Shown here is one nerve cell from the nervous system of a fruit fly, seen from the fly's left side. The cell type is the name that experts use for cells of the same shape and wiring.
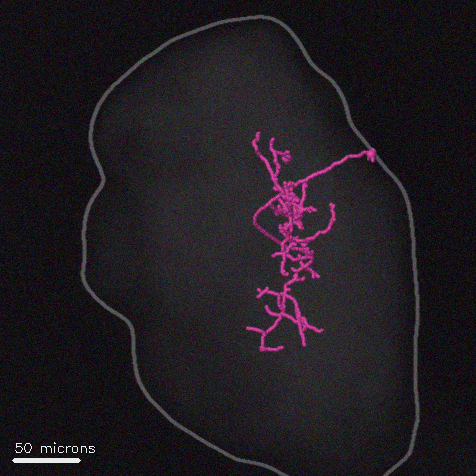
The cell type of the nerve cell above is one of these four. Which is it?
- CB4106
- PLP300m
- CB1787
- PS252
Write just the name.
CB1787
